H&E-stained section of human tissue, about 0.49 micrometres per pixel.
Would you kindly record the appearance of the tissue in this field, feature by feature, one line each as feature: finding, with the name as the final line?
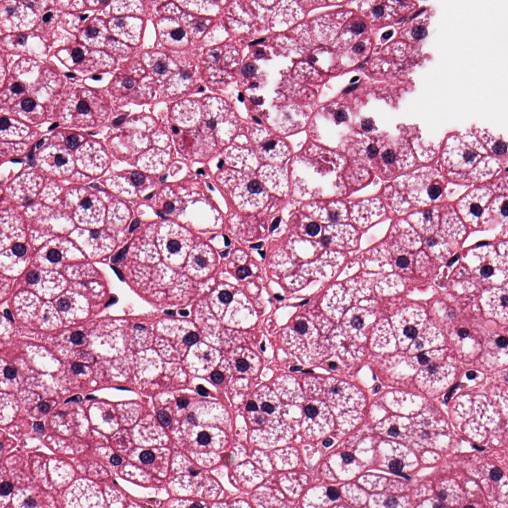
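Cytoplasm: abundant in most cells, pale, clear to finely bubbly, crossed by wispy pink strands
Cell borders: sharp, outlined by distinct pink membranes
Nuclei: small, round, dark, fairly uniform, mostly one per cell
Stroma: almost none, no collagen bands anywhere
Tissue: adrenal gland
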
